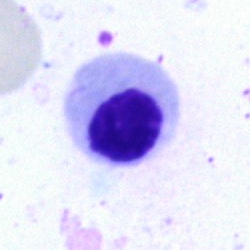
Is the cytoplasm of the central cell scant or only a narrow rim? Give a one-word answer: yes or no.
No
